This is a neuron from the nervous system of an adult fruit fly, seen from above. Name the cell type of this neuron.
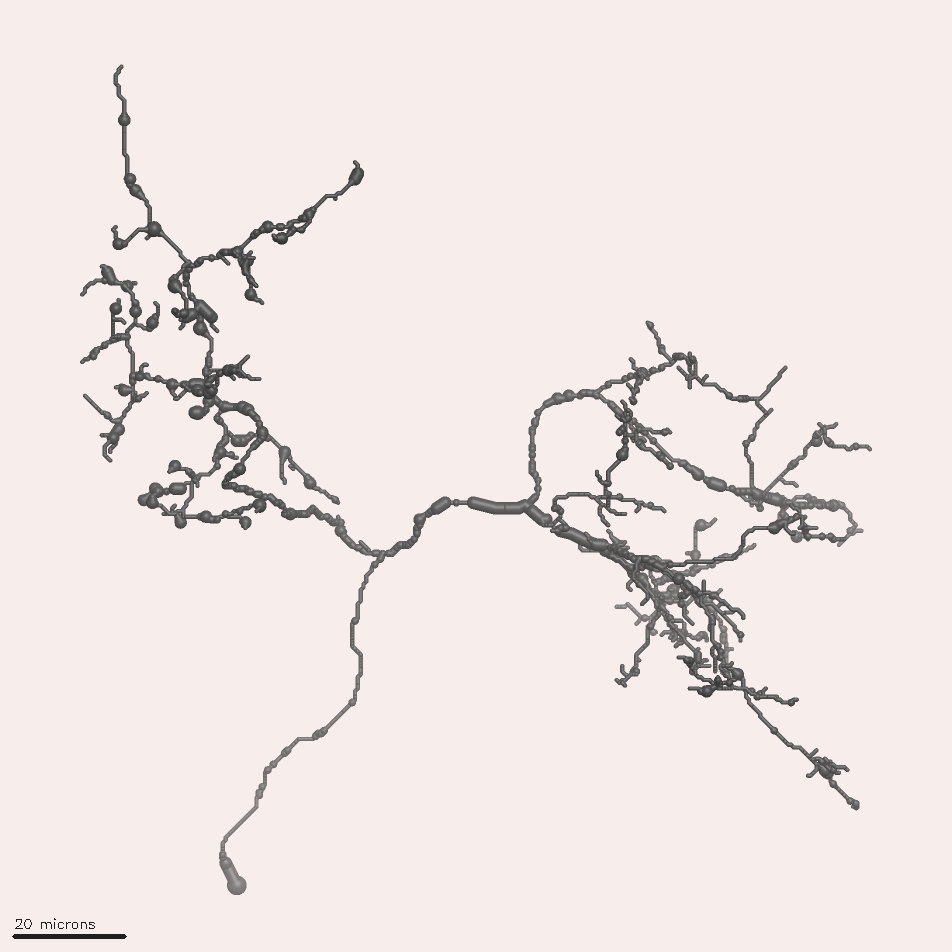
SMP389_c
